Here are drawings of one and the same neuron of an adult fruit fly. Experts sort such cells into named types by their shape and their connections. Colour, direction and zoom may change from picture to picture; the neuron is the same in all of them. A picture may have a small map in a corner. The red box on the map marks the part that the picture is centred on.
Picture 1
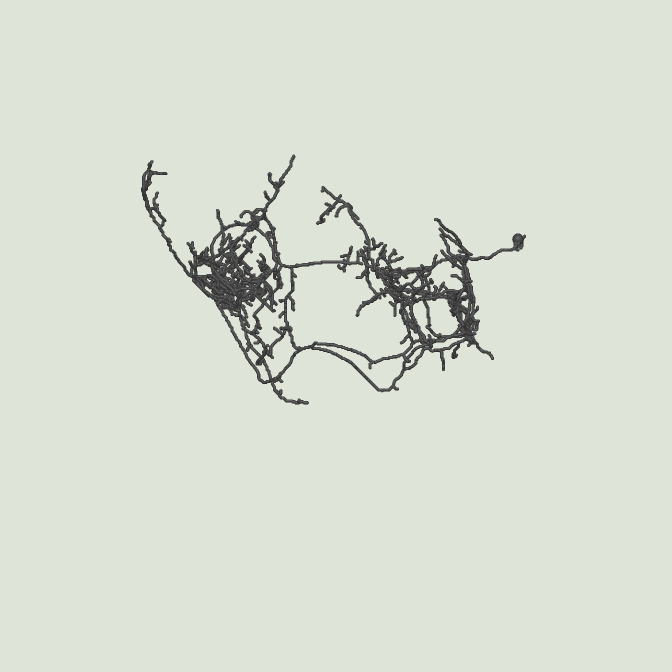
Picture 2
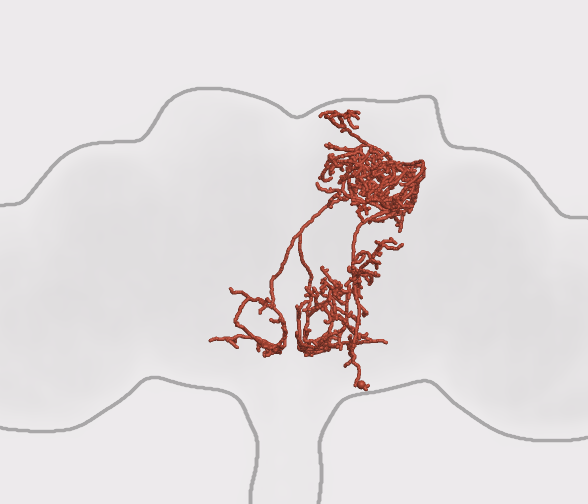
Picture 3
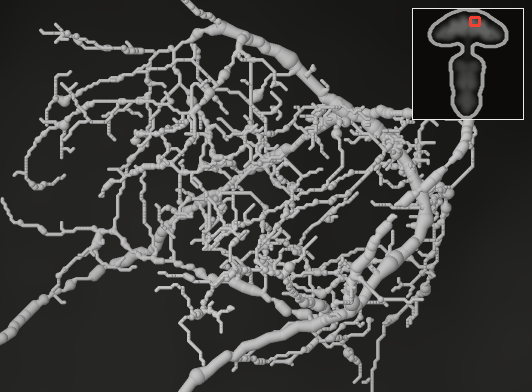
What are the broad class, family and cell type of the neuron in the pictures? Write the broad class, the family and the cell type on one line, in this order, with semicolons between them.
central-brain intrinsic neuron; hemilineage DM6_central2; LAL190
